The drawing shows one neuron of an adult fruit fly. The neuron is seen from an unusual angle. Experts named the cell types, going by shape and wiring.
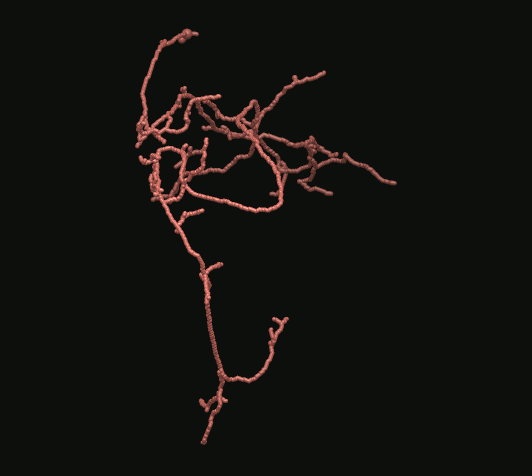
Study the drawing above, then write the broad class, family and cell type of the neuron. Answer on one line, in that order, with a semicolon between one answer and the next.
nerve-cord intrinsic neuron; hemilineage 17A; IN17A113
